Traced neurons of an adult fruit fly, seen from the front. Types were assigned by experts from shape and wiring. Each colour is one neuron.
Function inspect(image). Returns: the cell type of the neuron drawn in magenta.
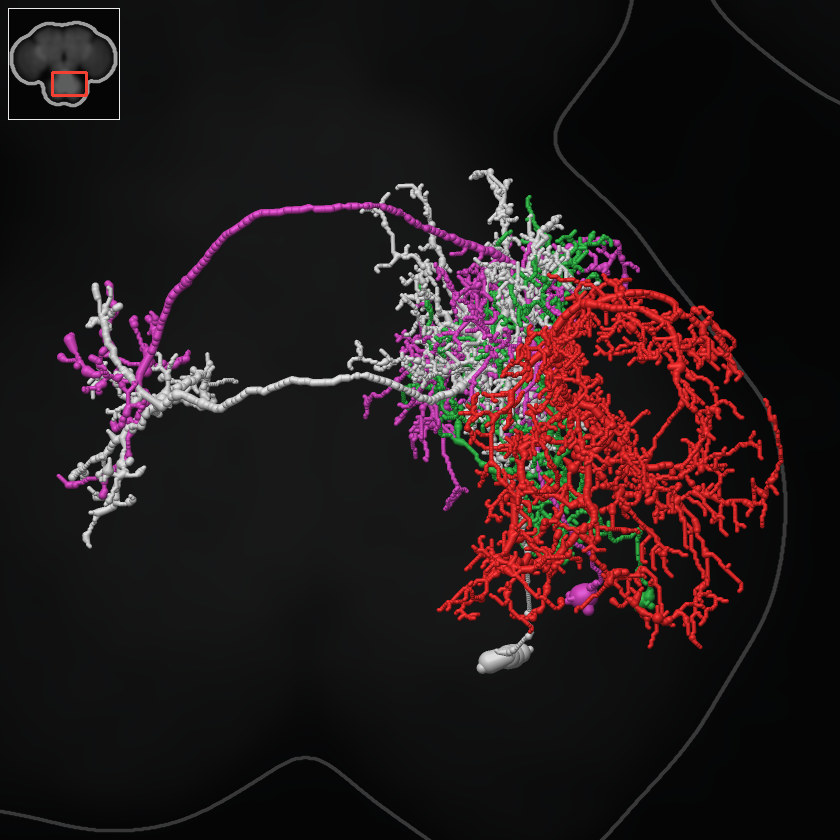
IN14B006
